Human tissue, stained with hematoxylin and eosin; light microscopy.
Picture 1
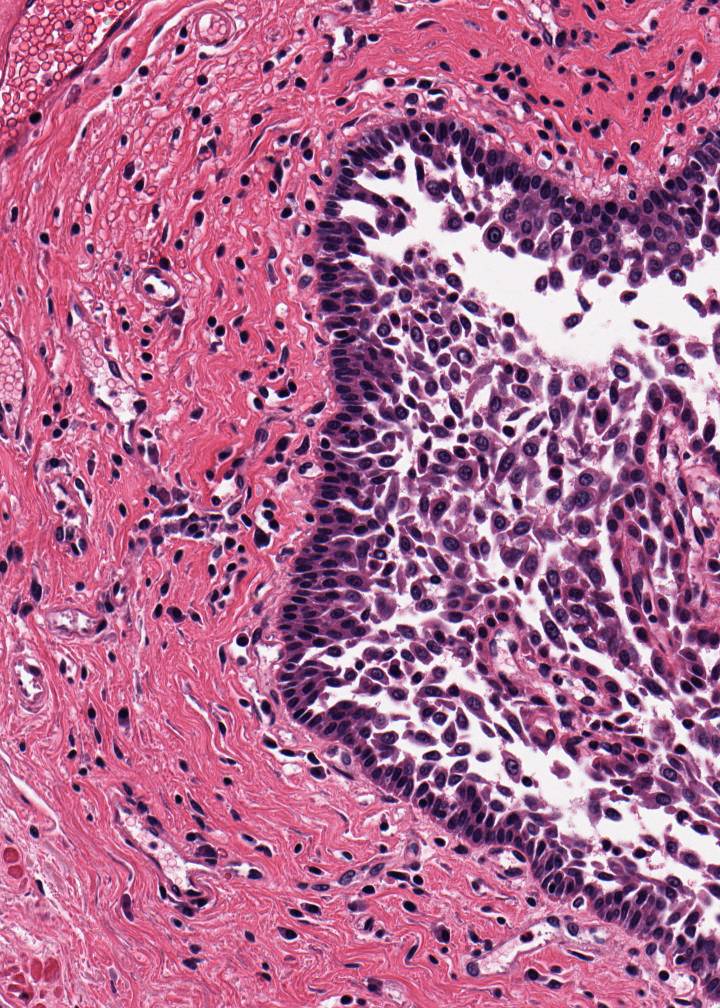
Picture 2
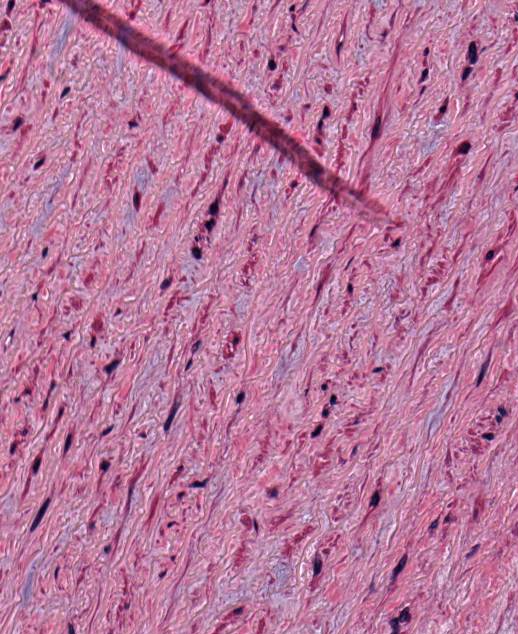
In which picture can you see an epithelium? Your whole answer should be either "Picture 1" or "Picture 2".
Picture 1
